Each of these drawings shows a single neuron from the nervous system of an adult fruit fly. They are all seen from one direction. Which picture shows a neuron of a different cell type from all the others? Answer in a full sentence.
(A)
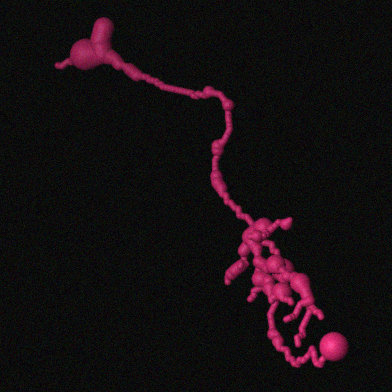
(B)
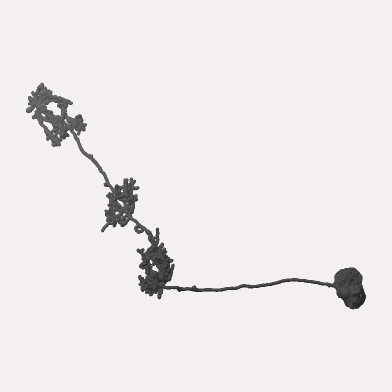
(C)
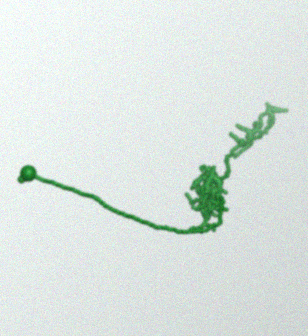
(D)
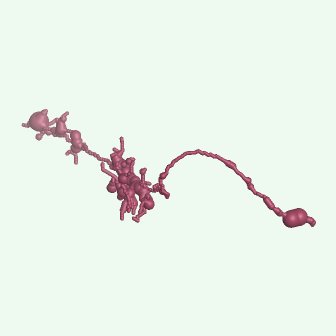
The neuron in picture B is of another cell type than the rest.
